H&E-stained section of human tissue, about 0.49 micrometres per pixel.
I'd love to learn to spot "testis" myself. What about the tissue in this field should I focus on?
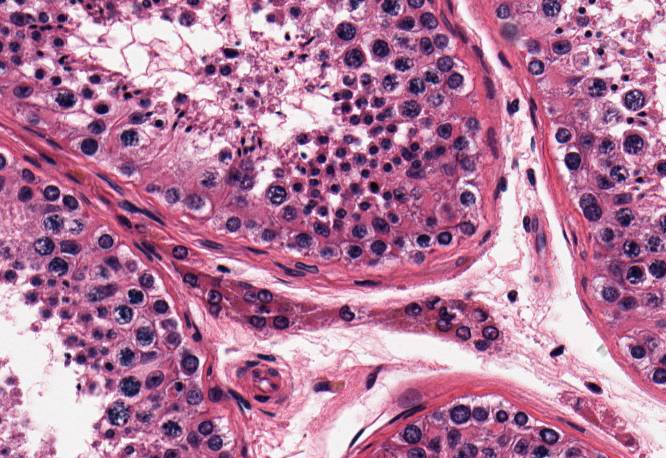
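Checking against testis: the tubules are lined by a stratified epithelium many cell layers thick.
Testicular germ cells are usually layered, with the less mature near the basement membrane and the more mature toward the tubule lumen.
In the upper central tubule, small, round, dark nuclei crowd the inner layers toward the lumen; large round cells with coarse, clumped chromatin sit in the middle layers. The tubule walls are eosinophilic bands with flattened, elongated nuclei.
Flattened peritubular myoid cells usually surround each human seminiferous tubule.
Nothing here runs against testis.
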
